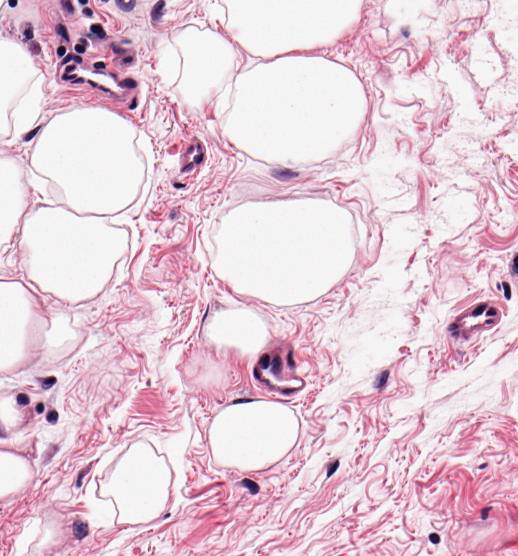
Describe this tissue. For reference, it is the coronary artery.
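Fat cells appear as single large clear spaces with thin pink rims. Loose connective tissue of thin wavy pink collagen fibres lies between them and to the right. Denser, deeper pink collagen bundles occupy the lower right corner. The connective tissue has few, scattered spindle-shaped nuclei.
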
